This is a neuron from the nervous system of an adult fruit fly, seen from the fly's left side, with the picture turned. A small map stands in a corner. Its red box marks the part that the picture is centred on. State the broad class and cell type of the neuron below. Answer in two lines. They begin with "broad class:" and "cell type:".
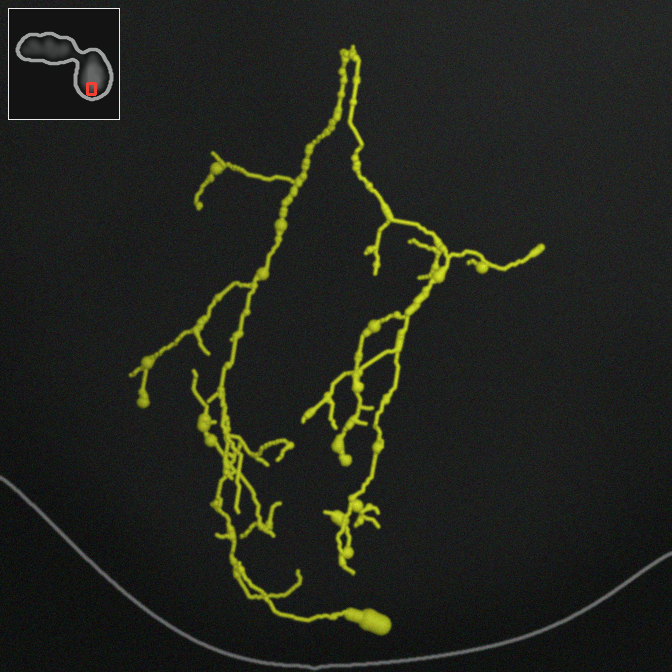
broad class: central-brain intrinsic neuron
cell type: CB4023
